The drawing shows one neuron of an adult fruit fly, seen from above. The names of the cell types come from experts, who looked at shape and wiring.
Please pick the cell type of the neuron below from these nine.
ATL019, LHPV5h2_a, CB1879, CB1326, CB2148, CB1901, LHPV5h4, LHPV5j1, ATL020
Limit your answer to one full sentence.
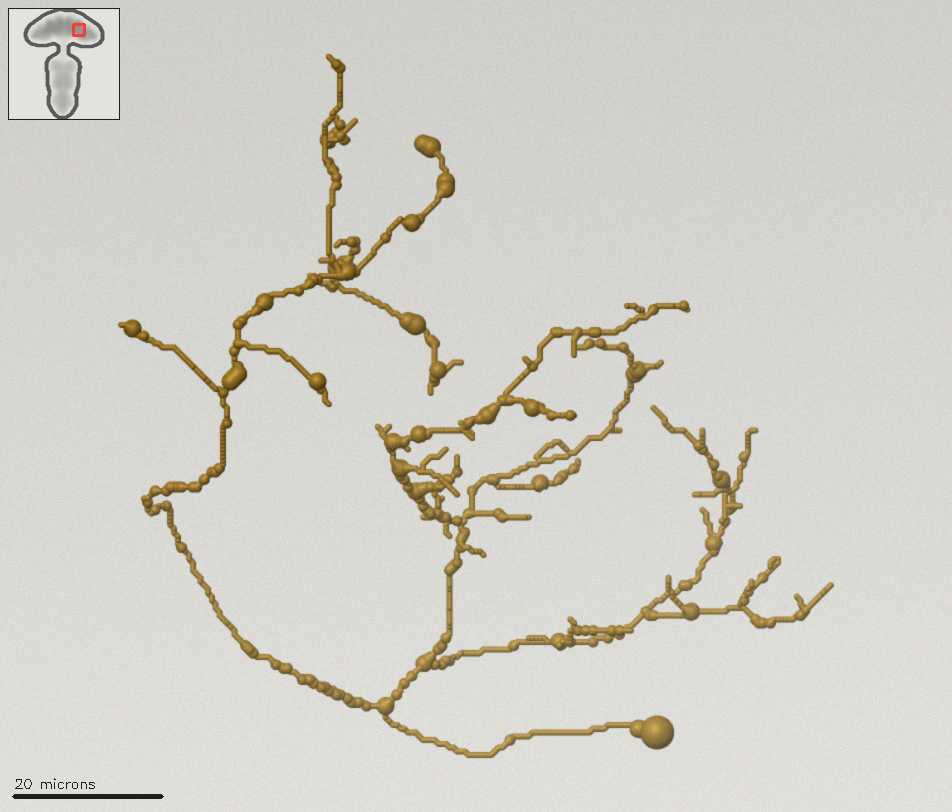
It is LHPV5h4 that this neuron is, by cell type.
